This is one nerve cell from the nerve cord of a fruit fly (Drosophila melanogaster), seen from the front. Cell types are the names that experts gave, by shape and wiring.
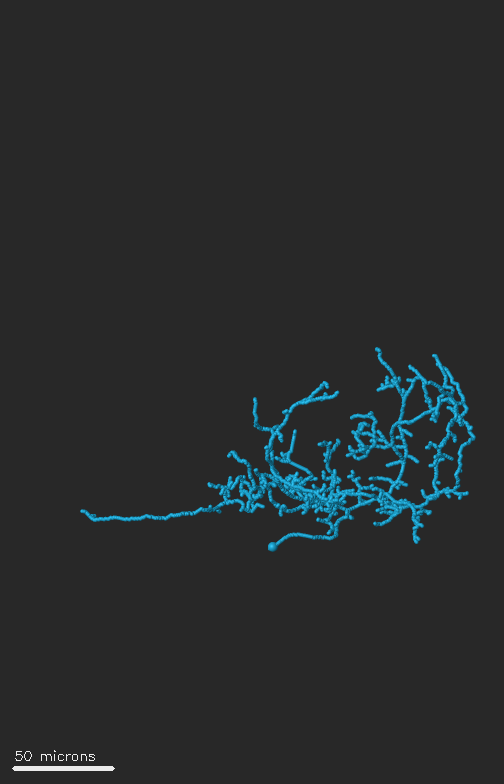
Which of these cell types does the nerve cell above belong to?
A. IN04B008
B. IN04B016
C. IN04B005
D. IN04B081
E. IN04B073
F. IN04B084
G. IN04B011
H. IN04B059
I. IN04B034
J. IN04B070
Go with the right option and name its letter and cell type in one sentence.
Cell type IN04B073, found in option E, is the type of the nerve cell.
